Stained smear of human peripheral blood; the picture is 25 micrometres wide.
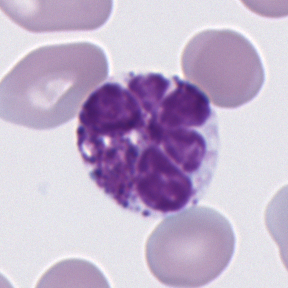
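Basophil at the centre of a stained peripheral blood smear. You'll notice coarse dark purple granules crowded into its lower left part, while the bit of cytoplasm showing at the right edge is pale and faintly lilac. No nucleoli are visible in the nucleus, and the surface has no projections.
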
